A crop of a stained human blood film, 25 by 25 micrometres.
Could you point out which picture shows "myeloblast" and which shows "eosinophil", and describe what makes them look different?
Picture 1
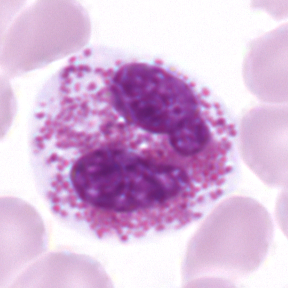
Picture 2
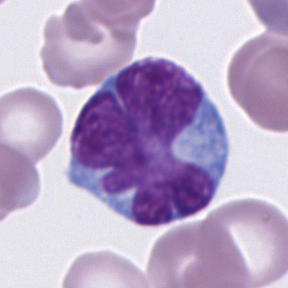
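So: the eosinophil is in picture 1, and the myeloblast is in picture 2. Granules are the first thing I check, and here they split the two: the eosinophil's cytoplasm is packed with coarse, round, orange-red granules spread all around the nucleus out to the cell edge, while the myeloblast shows no distinct coarse granules.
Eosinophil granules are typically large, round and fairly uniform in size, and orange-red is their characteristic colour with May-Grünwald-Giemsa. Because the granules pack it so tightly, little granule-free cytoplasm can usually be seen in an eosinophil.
Next, the nucleus: in the eosinophil the chromatin is dark purple and coarsely clumped, and I find no nucleoli in either lobe. In the myeloblast, about 14 micrometres across, the nucleus fills about 70% of the cell's area.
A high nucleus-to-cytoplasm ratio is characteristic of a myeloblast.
Its cytoplasm shows no clear vacuoles. The outlines don't separate them: both are smooth and without surface projections, and the eosinophil's is also round.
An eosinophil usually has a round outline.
Red cells lie around both, pale pink and without nuclei around the eosinophil, and close on several sides of the myeloblast.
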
